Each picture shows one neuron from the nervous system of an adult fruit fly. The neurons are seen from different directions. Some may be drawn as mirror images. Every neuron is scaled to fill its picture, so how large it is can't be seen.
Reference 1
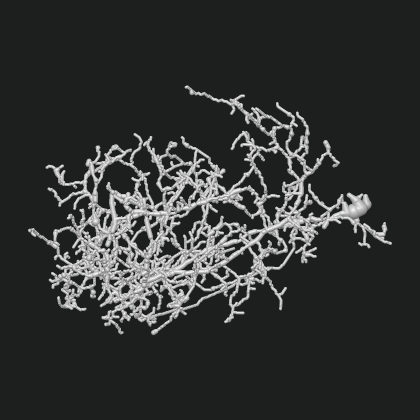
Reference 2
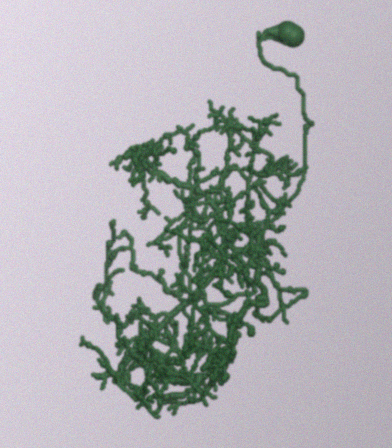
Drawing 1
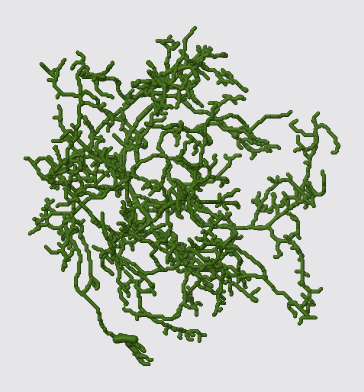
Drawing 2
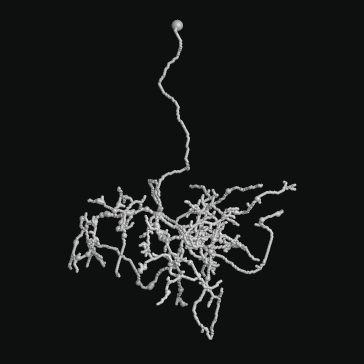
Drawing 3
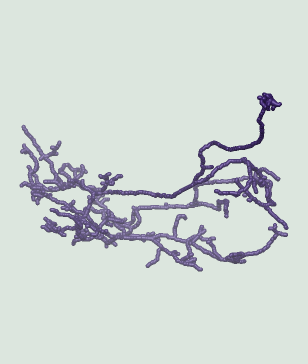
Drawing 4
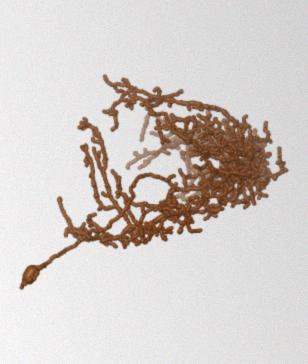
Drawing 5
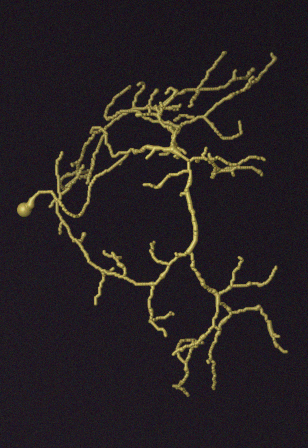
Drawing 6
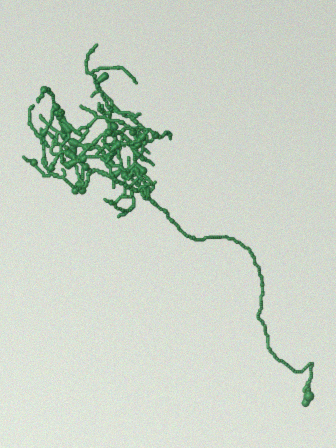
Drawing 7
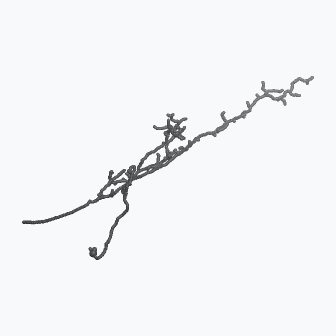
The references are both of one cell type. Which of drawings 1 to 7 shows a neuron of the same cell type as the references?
Drawing 1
